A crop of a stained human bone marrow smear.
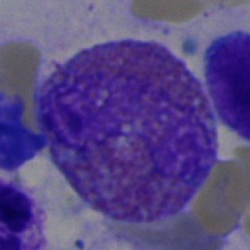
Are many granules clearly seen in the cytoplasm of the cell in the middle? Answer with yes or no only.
Yes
